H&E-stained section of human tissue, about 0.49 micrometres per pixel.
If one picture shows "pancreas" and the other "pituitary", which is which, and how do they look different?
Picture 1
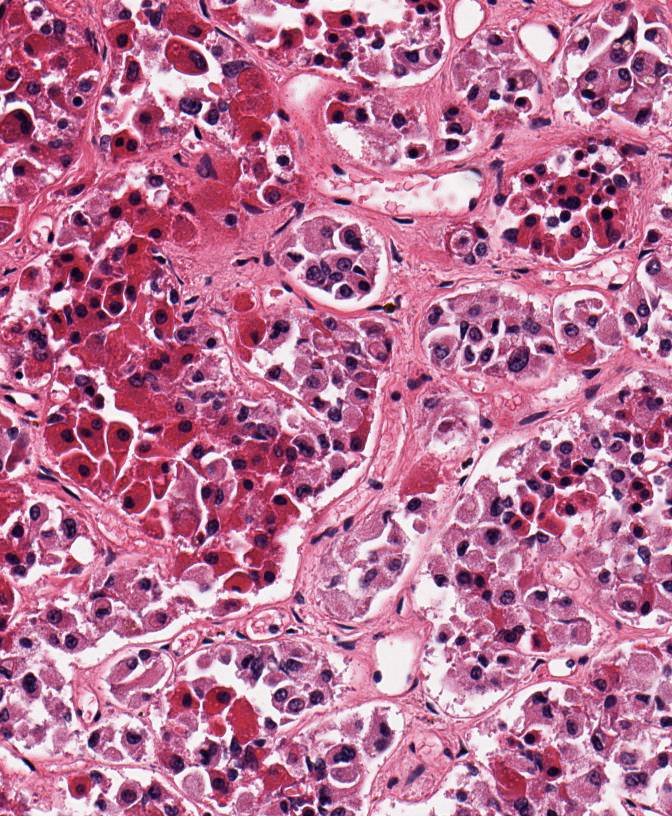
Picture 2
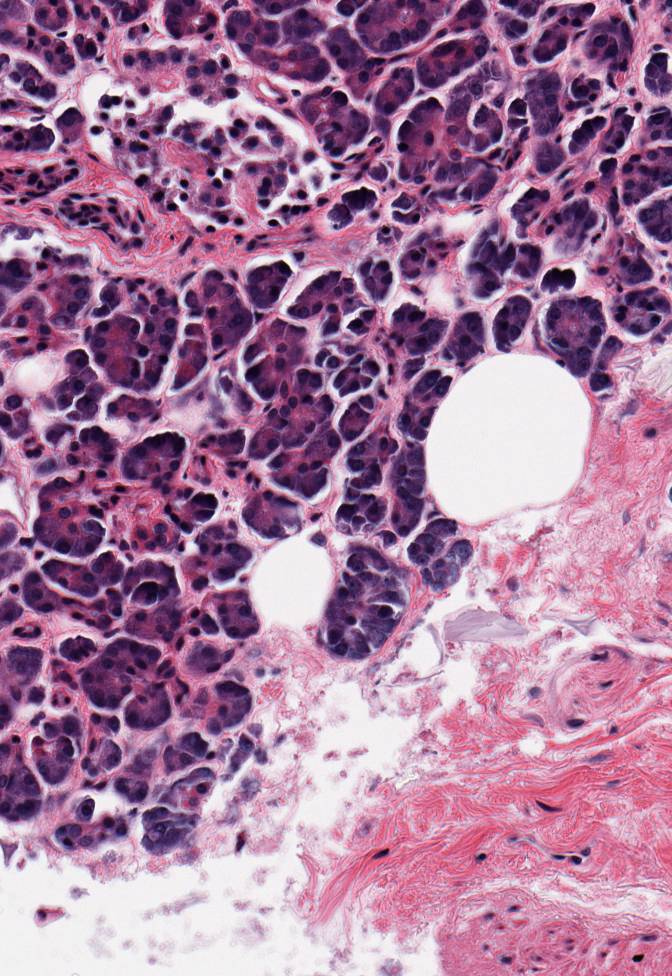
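Of the two, the pituitary is picture 1 and the pancreas picture 2. In the pituitary, rounded nests and clusters fill the whole field, divided by thin pink collagen septa with scattered flattened spindle-shaped nuclei. The nest cells have abundant granular cytoplasm ranging from pale pinkish-purple to intensely deep red.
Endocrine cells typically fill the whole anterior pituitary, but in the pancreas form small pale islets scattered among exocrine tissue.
In the pancreas, closely packed small rounded clusters fill the upper and left field; pink fibrous tissue occupies the lower right. Their cells have deeply purple, granular-looking cytoplasm and small, round, dark nuclei.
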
